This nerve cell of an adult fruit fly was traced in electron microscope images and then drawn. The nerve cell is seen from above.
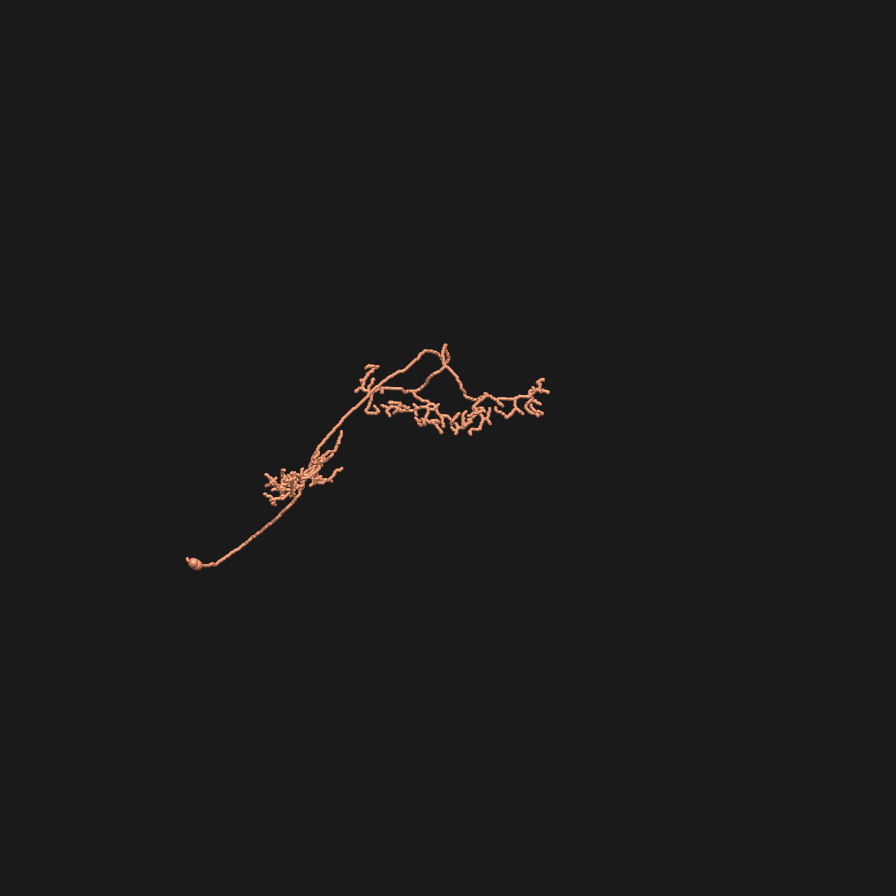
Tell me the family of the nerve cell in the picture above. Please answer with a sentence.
The family is hemilineage DL1_dorsal.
